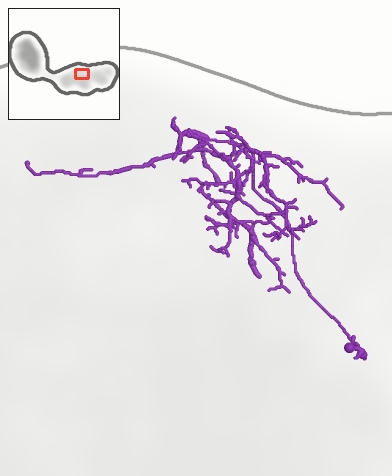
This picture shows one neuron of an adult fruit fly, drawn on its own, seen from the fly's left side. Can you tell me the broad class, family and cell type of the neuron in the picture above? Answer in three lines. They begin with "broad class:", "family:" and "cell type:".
broad class: nerve-cord intrinsic neuron
family: hemilineage 03B
cell type: IN03B069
